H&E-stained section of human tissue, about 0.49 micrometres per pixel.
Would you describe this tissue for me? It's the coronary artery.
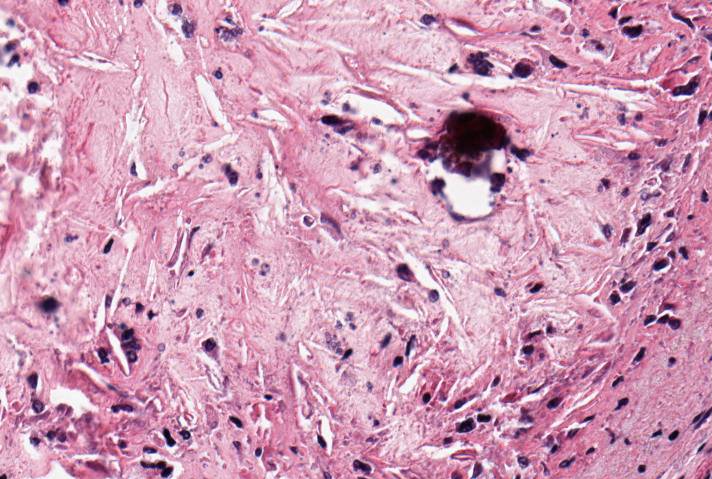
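Toward the upper centre-right lies a dark purple-black granular clump, with a clear empty space just beneath it. In the pale matrix at the centre, tiny grey-blue dot-like specks are scattered in small groups. The lower right is more cellular, holding wavy pink fibres and elongated spindle-shaped nuclei. No epithelium or glands appear anywhere in the field.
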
